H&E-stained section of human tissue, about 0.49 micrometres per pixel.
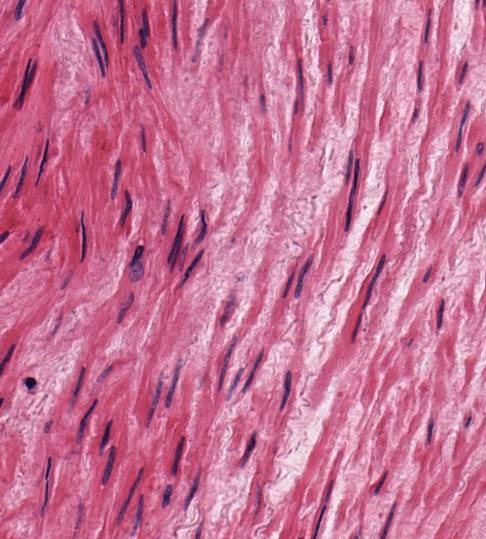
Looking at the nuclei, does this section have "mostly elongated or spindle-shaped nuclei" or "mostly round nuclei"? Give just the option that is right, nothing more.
Mostly elongated or spindle-shaped nuclei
